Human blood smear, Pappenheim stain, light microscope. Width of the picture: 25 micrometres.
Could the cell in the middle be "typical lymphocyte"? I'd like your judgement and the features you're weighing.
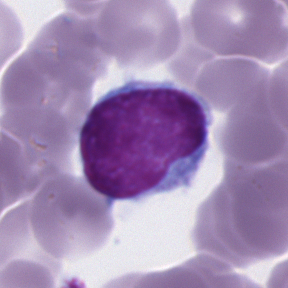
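Typical lymphocyte holds up fine for this one. The deciding point is the cytoplasm: pale blue, with no granules to be seen.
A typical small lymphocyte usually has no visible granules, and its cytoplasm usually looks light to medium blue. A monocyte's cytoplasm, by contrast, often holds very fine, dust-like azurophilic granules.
So the absent granules count for typical lymphocyte and against monocyte. Beyond that, the nucleus fills most of the cell with dense, deep purple chromatin, the cytoplasmic edge is ragged at the lower right, and red cells crowd round the cell apart from a pale gap below it.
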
